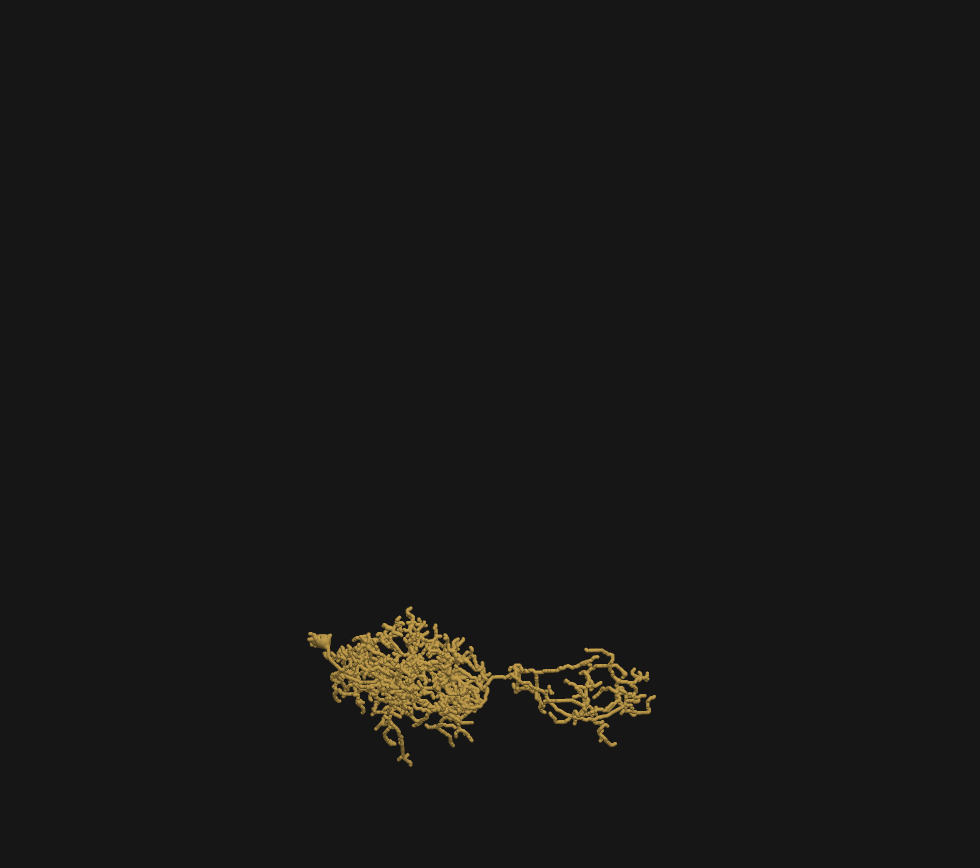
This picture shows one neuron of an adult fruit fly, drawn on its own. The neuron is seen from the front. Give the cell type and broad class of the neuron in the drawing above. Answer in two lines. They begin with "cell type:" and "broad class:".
cell type: GNG024
broad class: central-brain intrinsic neuron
